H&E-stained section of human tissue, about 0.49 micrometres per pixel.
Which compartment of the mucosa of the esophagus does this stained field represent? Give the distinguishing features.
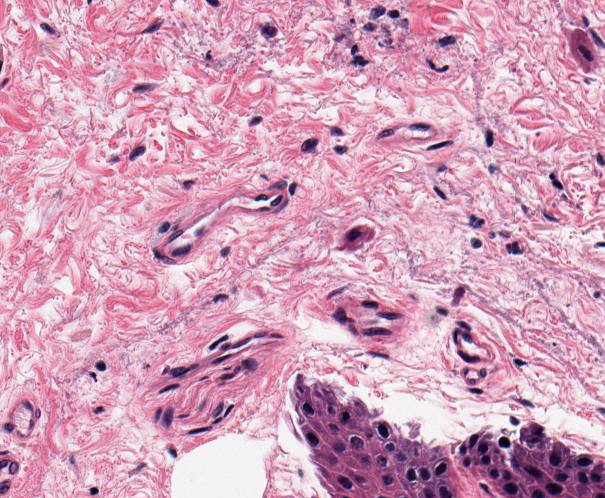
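This field shows loose connective tissue, with pink fibrous stroma filling most of it and epithelium confined to the bottom right corner. Small thin-walled vessels lined by elongated nuclei lie scattered through the centre and left.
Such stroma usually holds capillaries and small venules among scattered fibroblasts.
Its nuclei here are sparse, small and dark, many spindle-shaped. No fat cells appear.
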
